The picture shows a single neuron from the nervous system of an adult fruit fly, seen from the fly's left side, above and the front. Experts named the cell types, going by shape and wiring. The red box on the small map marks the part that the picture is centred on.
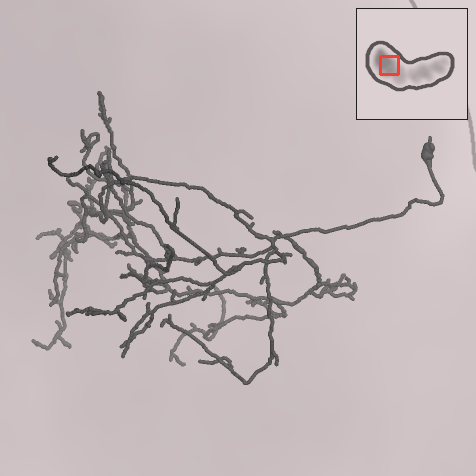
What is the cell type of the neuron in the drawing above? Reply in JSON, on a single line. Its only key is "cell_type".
{"cell_type": "PVLP209m"}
